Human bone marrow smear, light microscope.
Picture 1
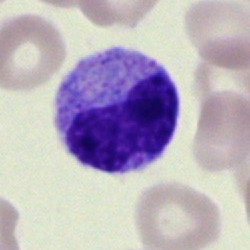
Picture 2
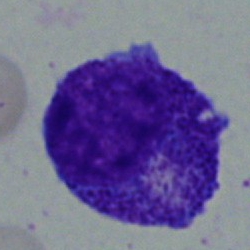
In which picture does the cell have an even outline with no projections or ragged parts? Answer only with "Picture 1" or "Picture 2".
Picture 1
